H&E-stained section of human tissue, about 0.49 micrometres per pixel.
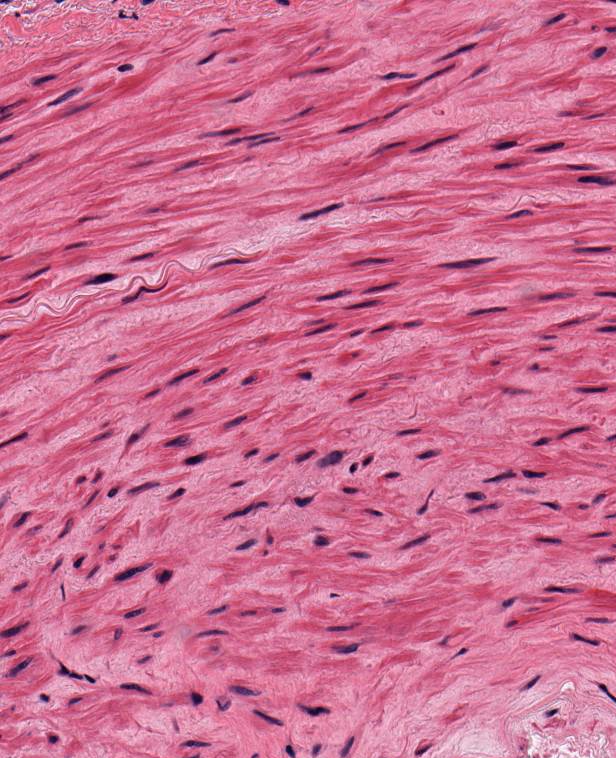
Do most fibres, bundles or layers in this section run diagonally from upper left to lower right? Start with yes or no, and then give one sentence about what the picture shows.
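No. Fibres and cells run in roughly parallel bundles that cross the field obliquely, rising from left to right.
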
